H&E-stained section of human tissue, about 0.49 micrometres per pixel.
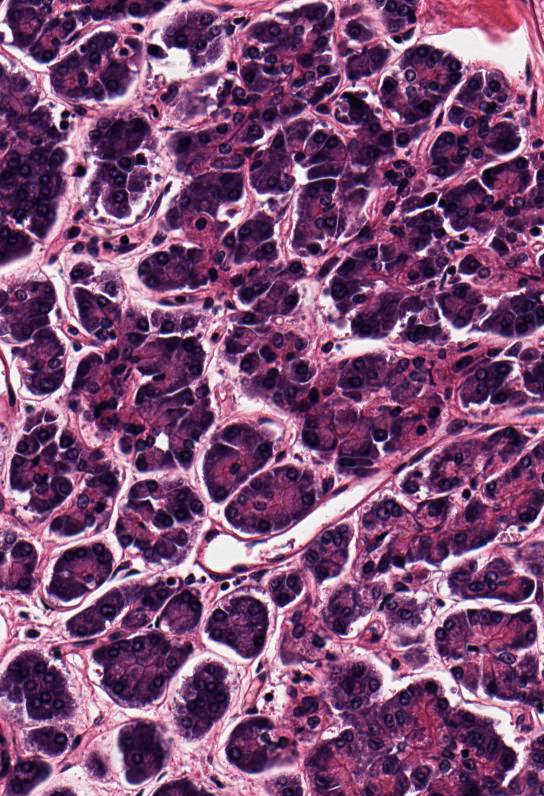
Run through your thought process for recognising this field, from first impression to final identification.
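Tissue: exocrine pancreas. Closely packed, rounded acini with thin partitions fill the field. Acinar nuclei round, toward the cell base.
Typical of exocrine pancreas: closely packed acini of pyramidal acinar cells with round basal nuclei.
No acini of pale, foamy mucous cells present.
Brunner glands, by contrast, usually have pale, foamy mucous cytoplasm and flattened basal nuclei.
Thin pink fibrous strands run between acini; denser pink collagen band at top right corner.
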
